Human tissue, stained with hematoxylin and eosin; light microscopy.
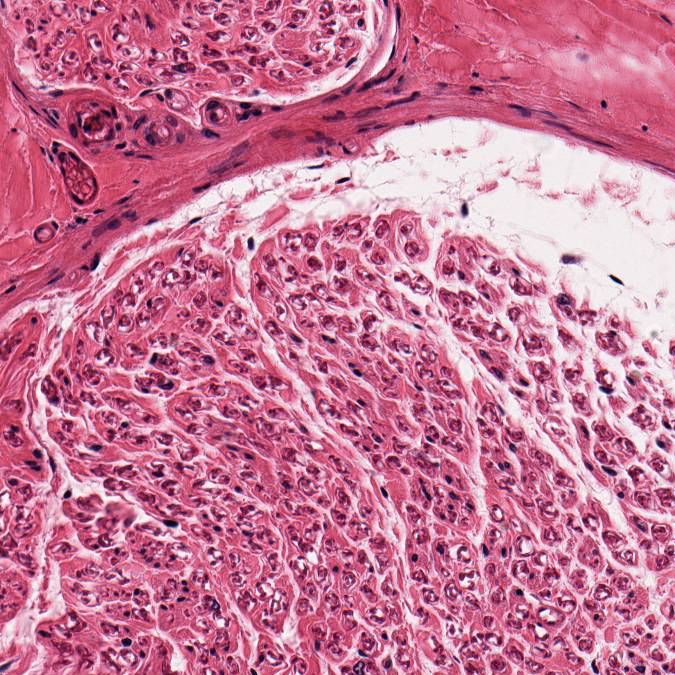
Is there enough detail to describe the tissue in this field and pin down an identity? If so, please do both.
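Large nerve fascicle occupies lower two-thirds of field; smaller fascicle at top left. Nerve fibres cut in cross section: small round profiles, each a pale halo around a central pink axon. Band of flattened cells with elongated dark nuclei wraps upper edge of large fascicle. Top right corner: dense pink collagen, sparse nuclei. Tissue: tibial nerve.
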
